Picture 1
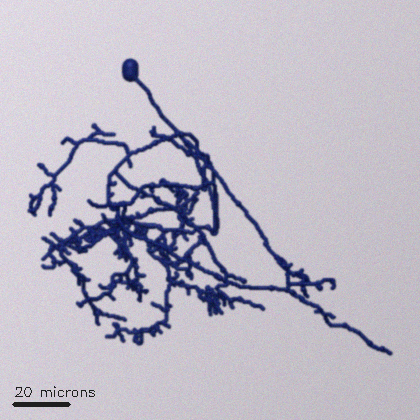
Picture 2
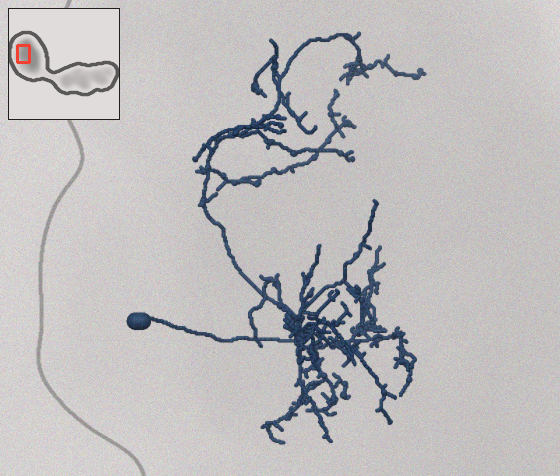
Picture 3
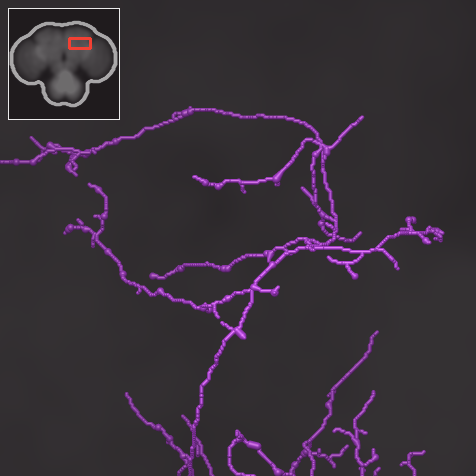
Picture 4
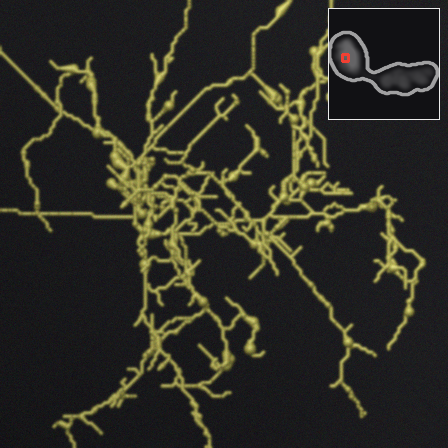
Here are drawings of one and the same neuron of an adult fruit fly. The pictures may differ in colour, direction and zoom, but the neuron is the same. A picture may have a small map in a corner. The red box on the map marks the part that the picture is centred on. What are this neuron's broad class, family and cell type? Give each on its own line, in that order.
central-brain intrinsic neuron
hemilineage LALa1_anterior
AVLP093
